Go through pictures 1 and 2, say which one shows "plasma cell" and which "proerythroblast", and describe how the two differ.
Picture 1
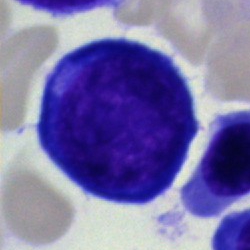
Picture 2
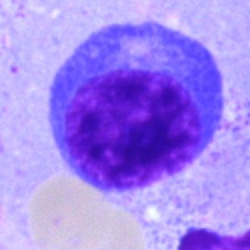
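The proerythroblast is in picture 1, and the plasma cell is in picture 2. Both cells are round with smooth outlines, and in both the cytoplasm is deep blue and free of granules. In the proerythroblast, the cytoplasm shows only as a thin rim around the nucleus, and the cell contains no vacuoles. Another dark-staining nucleated cell lies close to it at the lower right. The nucleus of the plasma cell, by contrast, sits off-centre toward the bottom of the cell.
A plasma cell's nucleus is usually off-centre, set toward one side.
Its chromatin is coarse, with dark clumps separated by paler areas.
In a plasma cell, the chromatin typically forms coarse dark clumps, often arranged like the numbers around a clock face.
A pale red cell touches the plasma cell at its lower left edge.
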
